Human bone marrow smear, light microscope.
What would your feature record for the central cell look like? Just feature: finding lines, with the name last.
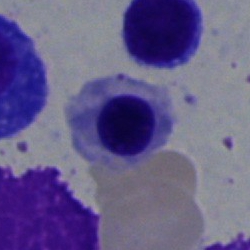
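Cytoplasm width: broader to the left of the nucleus than to the right
Chromatin: dense, dark purple all through the nucleus
Nucleolus: I see none
Granules: none that I can find in the cytoplasm
Verdict: erythroblast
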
